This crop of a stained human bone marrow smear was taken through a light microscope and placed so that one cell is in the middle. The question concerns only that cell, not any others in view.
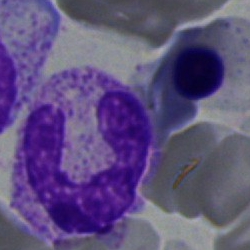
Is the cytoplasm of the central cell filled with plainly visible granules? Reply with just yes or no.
Yes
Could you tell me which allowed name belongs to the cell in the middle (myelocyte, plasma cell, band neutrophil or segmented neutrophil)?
band neutrophil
